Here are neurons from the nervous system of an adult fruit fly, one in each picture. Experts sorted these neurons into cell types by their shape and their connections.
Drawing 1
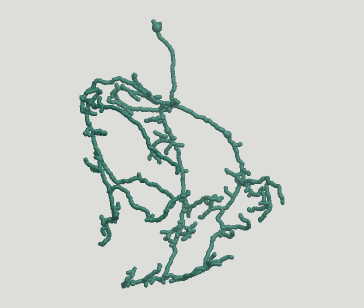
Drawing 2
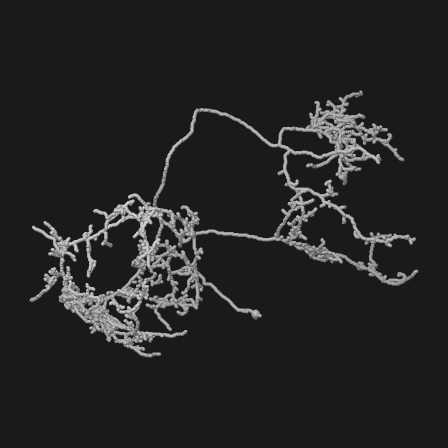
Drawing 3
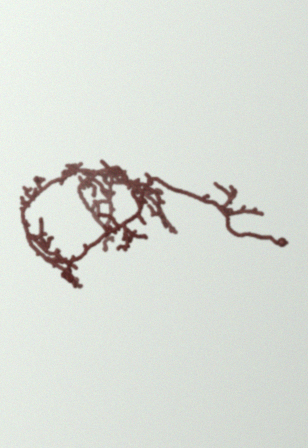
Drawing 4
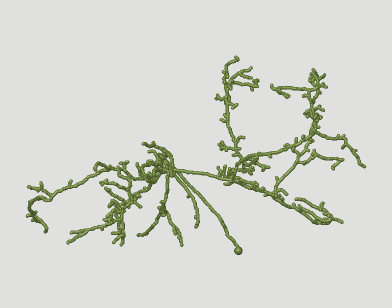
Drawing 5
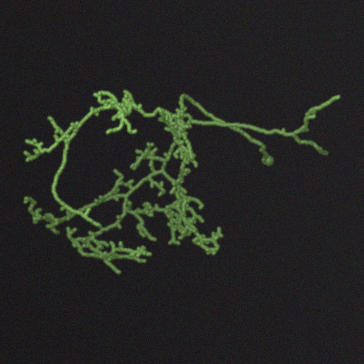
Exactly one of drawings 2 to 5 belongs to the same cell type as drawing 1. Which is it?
Drawing 5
